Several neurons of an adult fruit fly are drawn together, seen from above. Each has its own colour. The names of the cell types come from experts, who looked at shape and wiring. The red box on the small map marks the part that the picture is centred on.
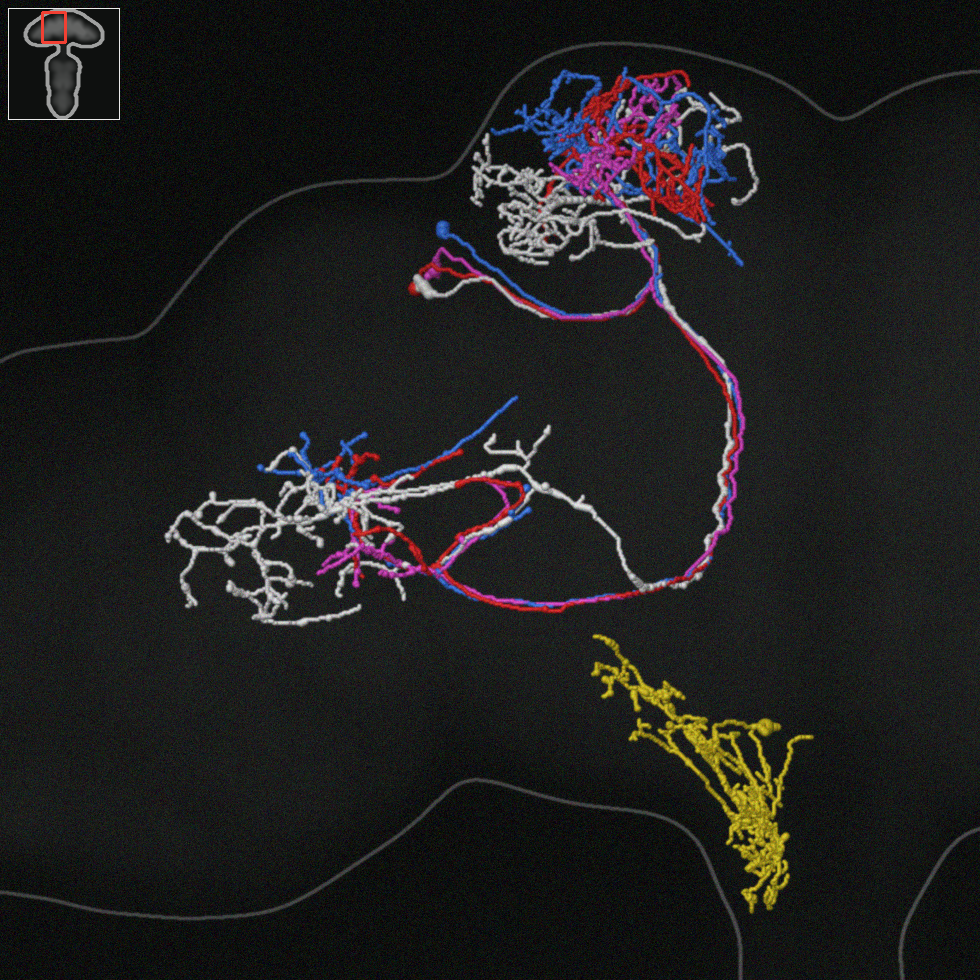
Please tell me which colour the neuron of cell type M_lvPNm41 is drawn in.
red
